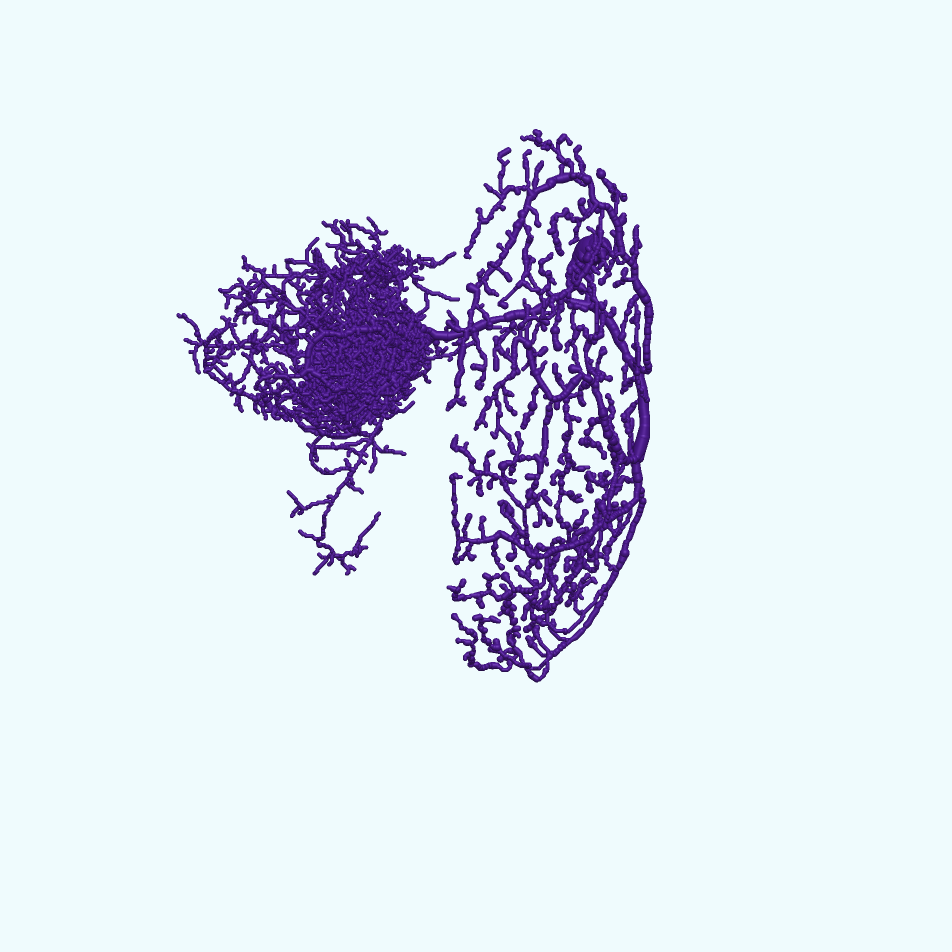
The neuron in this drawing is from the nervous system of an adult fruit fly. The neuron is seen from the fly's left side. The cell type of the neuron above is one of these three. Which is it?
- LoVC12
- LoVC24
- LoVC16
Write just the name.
LoVC16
